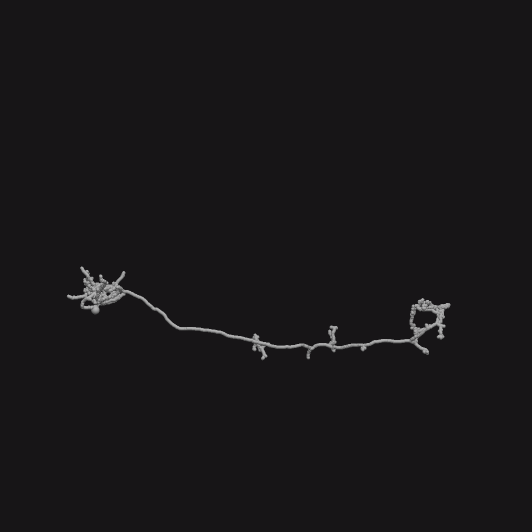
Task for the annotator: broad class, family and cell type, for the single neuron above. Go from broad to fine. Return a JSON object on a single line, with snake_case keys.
{"broad_class": "descending neuron", "family": "DNg", "cell_type": "DNg21"}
